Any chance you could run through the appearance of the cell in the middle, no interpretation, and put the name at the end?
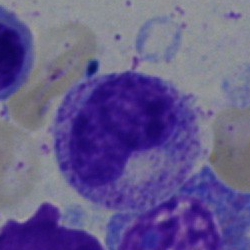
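Kidney-shaped, the nucleus is indented on its lower right side and sits toward the upper left, leaving more cytoplasm at the lower right. Chromatin is dark purple, with a patchy, mottled texture. Fine purple granules are distributed throughout the cytoplasm. Cell: metamyelocyte.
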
